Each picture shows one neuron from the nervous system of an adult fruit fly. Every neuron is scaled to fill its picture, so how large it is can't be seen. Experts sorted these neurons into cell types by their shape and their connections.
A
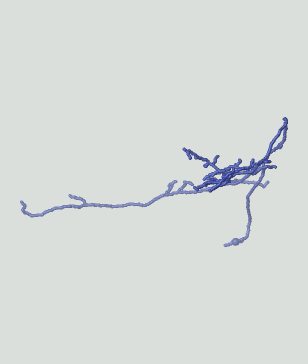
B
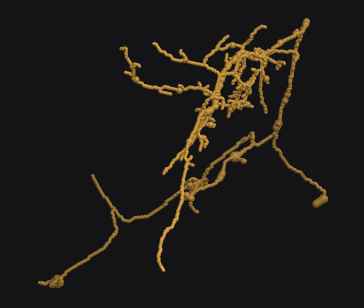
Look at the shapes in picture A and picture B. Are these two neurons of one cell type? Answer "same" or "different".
same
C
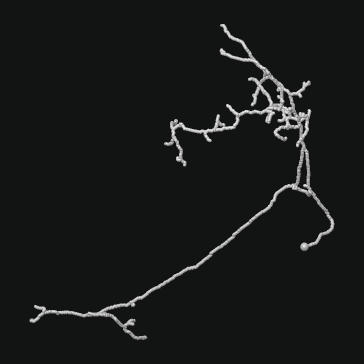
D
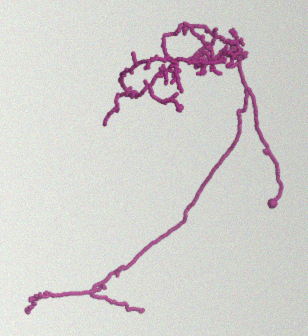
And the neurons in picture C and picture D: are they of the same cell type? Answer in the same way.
same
